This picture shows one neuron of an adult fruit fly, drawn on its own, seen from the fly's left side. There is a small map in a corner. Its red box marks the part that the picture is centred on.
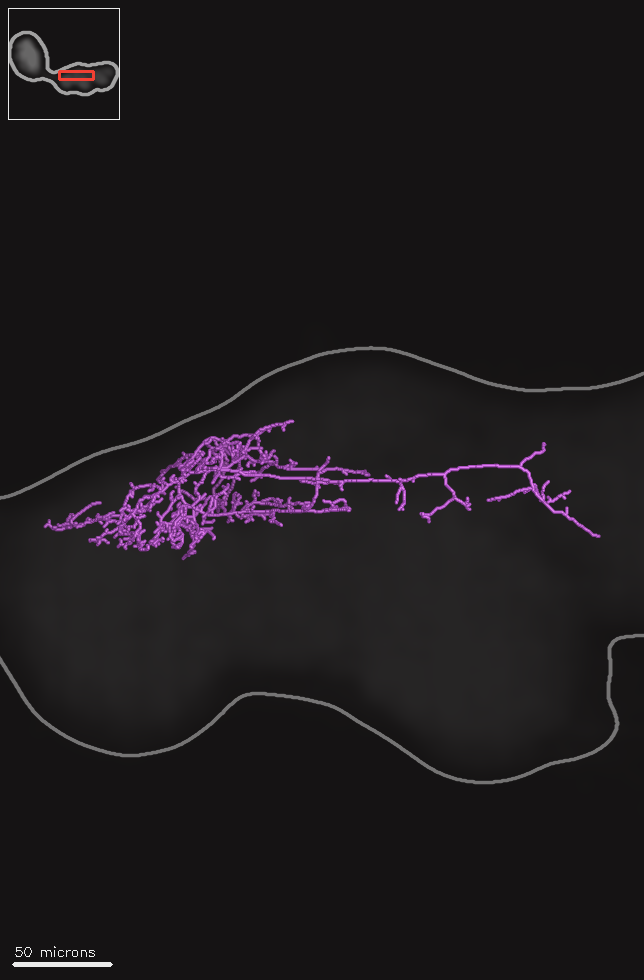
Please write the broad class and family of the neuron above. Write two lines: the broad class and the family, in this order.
nerve-cord intrinsic neuron
hemilineage 11B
